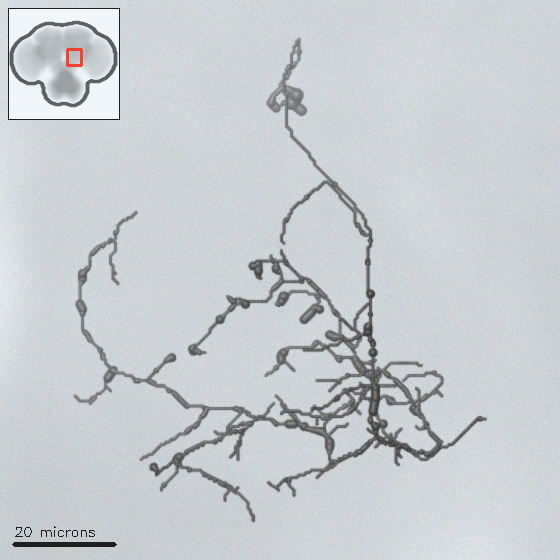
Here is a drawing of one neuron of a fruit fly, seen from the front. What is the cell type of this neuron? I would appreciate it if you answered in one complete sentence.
The neuron has WED161 as its cell type.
